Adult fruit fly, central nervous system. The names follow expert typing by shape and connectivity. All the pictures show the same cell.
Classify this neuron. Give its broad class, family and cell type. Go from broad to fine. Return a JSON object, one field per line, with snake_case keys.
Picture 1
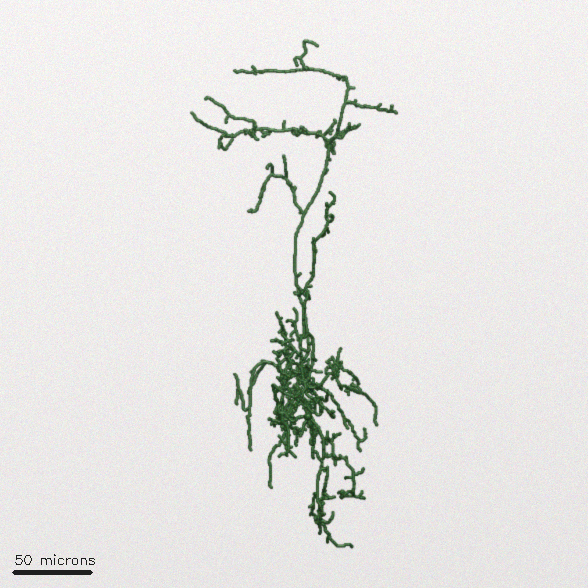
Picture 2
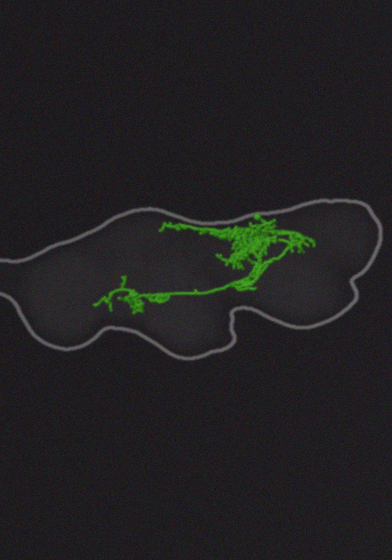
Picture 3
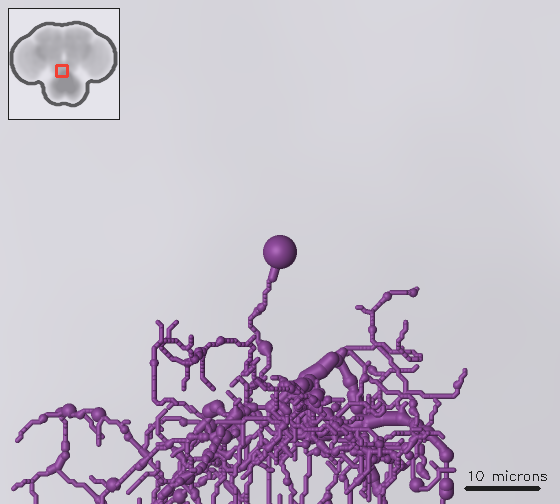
{
 "broad_class": "nerve-cord intrinsic neuron",
 "family": "hemilineage 17B",
 "cell_type": "IN17B014"
}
